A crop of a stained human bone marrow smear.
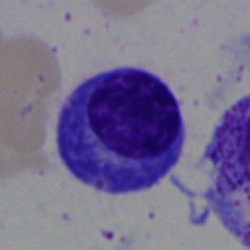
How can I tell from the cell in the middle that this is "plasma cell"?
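The cell in question is a plasma cell.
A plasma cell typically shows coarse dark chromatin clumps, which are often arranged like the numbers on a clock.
In agreement with this, the chromatin here is dark purple and coarsely clumped. The cell has a smooth, rounded outline. No nucleolus is visible in the nucleus. A paler zone lies in the cytoplasm against the lower-left side of the nucleus.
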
